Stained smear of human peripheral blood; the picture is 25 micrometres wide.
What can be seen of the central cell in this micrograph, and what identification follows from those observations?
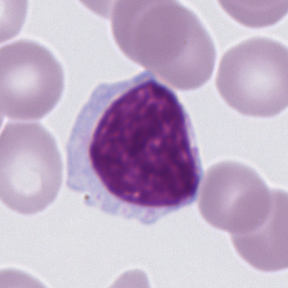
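The central cell measures about 13 micrometres across. Its nucleus is about 11 by 9 micrometres and fills about 70% of the cell's area. The chromatin is dark purple and coarsely clumped, with small paler patches between the clumps. The cytoplasm is pale blue, and its rim is widest on the left side of the nucleus. The outer edge of the cytoplasm is irregular and slightly ragged rather than smoothly round. It is a large granular lymphocyte.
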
